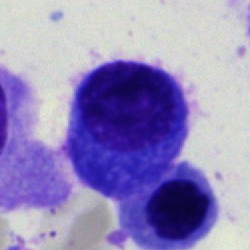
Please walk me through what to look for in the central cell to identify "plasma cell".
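Begin with the colour: this cytoplasm is deep blue.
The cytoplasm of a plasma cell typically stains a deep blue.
So the colour here sits well with the name plasma cell. Now see how the cytoplasm forms a broad band below the nucleus.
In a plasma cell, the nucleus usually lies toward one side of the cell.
With that band gathered below it, the nucleus here is not centred in the cell, and that agrees as well. The rest I will simply point out as seen: the cell has a round outline, and a fine pale purple fringe runs along its upper edge.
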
